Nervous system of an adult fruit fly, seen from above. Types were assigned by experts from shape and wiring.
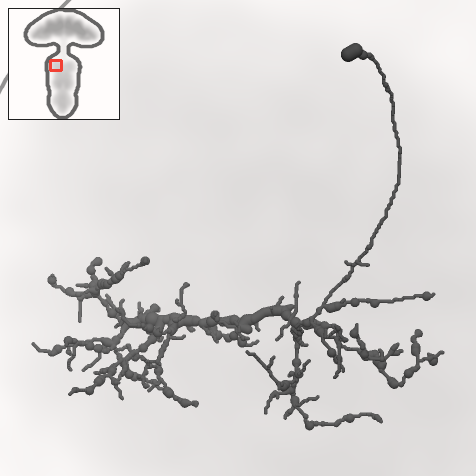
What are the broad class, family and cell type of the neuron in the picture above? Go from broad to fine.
nerve-cord intrinsic neuron; hemilineage 09A; IN09A027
